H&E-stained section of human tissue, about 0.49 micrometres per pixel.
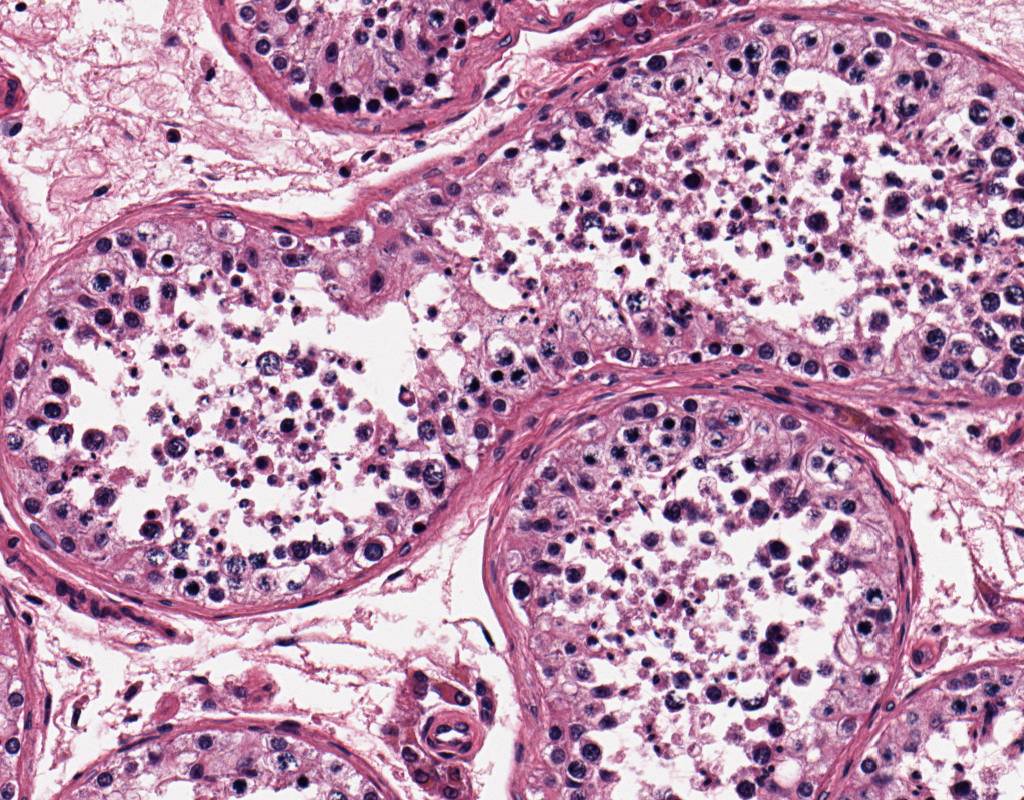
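Testis. Several large rounded tubules in cross and oblique section lie close together, separated only by narrow strips of tissue. A many-layered epithelium of rounded cells lines them. Large round cells with coarse, clumped, thread-like dark chromatin are scattered throughout, and many small, dense, dark round nuclei lie loosely in the tubule centres.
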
